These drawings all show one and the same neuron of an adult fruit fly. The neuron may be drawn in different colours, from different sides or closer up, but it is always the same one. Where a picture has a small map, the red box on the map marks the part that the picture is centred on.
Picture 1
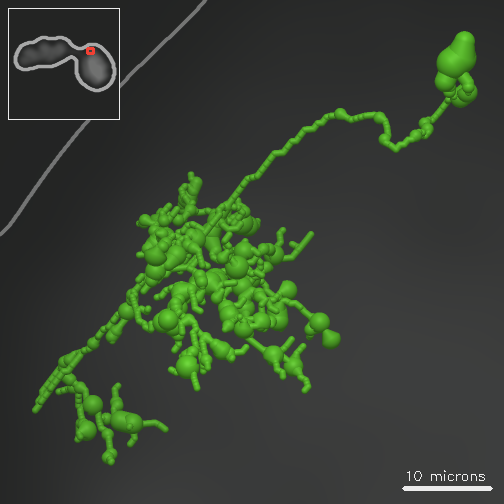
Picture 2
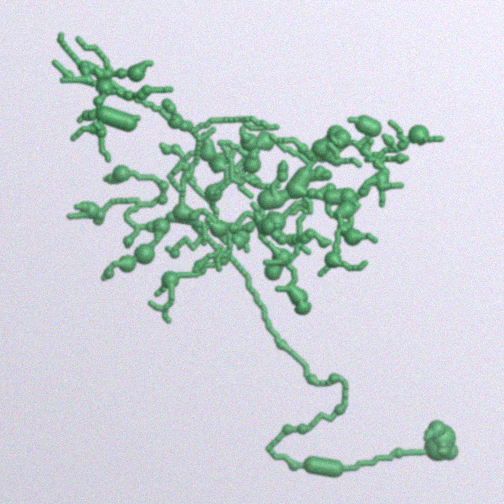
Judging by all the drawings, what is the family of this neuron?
Dm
